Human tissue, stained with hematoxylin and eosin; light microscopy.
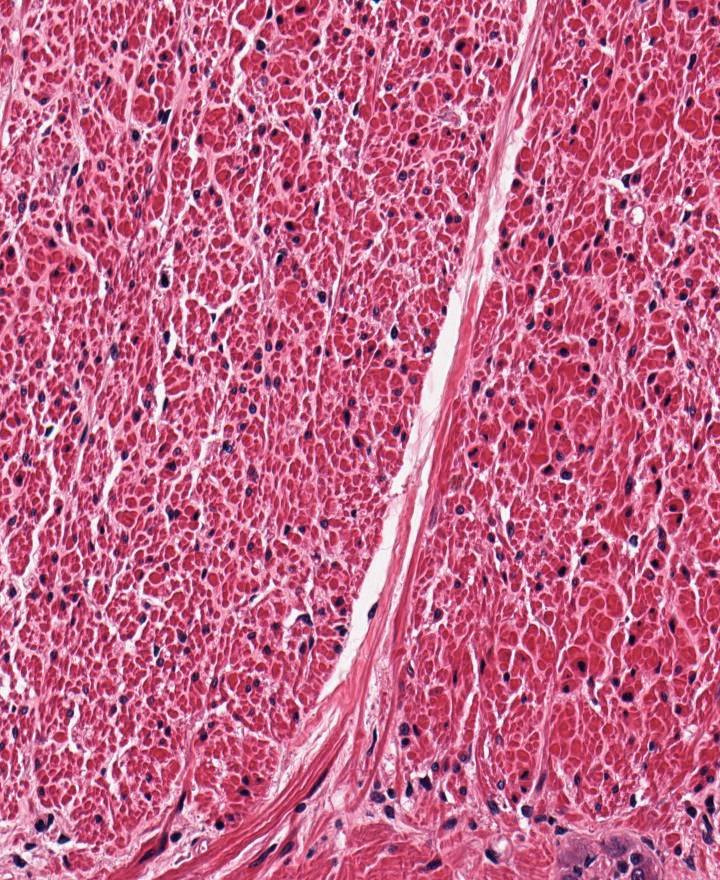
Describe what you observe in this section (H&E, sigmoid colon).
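Closely packed, irregularly polygonal, deep pink fibre profiles, cut across their length, fill most of the field. Small, dark blue, round to oval nuclei are scattered evenly among them. Thin, pale pink stromal strands wind between small groups of fibres as a fine network.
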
